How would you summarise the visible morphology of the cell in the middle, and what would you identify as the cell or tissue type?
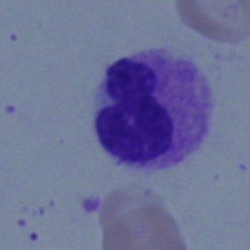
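I see the nucleus toward the left, leaving most of the cytoplasm on the right. Its chromatin stains dense and dark purple. The cytoplasm is pale pinkish-violet, with a fine, faint granularity throughout. I'd call it a band neutrophil.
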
